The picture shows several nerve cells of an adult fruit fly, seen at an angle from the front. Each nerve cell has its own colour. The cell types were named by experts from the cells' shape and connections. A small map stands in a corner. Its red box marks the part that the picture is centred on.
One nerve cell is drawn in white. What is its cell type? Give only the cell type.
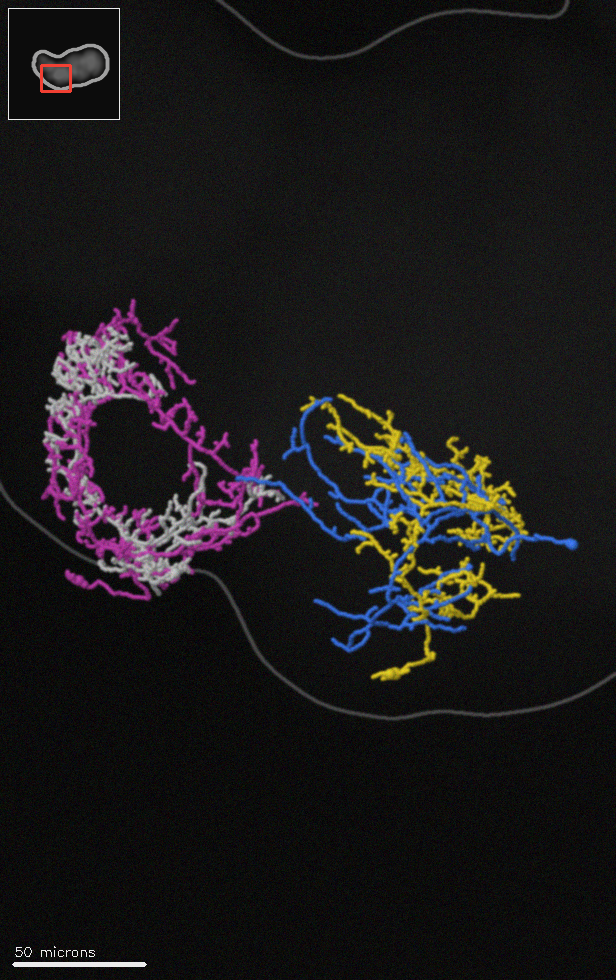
IN13A052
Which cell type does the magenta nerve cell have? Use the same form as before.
IN13A025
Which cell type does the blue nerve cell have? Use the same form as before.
IN16B091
